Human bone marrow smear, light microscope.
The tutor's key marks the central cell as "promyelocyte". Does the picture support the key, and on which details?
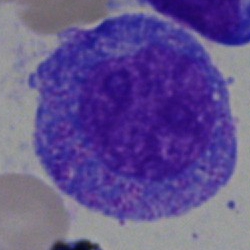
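The name promyelocyte holds for this cell. First point: a moderate rim of blue cytoplasm surrounds the nucleus on all sides, in keeping with promyelocyte.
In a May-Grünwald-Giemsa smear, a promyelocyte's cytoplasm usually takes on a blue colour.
Second point: the nuclear chromatin can be made out, fine and evenly spread, without coarse dark clumps, which speaks against basophil.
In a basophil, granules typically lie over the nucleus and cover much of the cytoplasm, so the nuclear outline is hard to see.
Last, the outline is roughly round with a finely knobbly margin, and pale red cells lie against it at the upper left and lower left.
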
